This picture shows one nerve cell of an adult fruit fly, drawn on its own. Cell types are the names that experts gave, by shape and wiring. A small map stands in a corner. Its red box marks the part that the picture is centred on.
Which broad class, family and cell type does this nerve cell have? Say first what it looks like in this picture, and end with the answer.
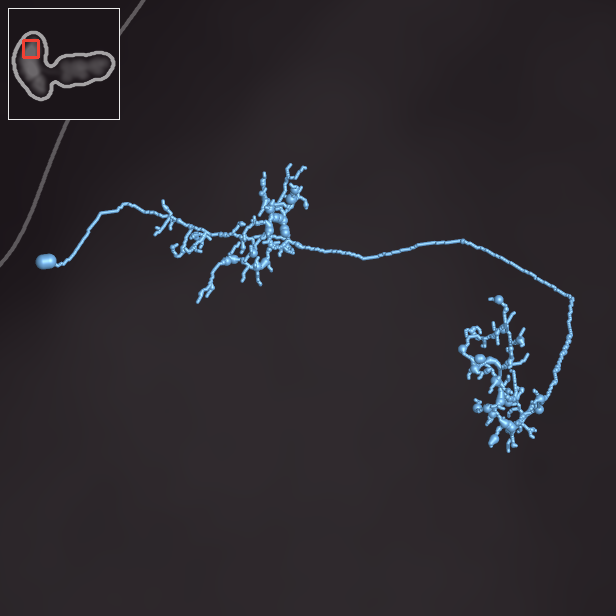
It lies in the brain. The cell body is on the left of the picture. The picture shows dozens of branch ends. It is an optic-lobe intrinsic neuron. The family is Tm. It is of cell type Tm31.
